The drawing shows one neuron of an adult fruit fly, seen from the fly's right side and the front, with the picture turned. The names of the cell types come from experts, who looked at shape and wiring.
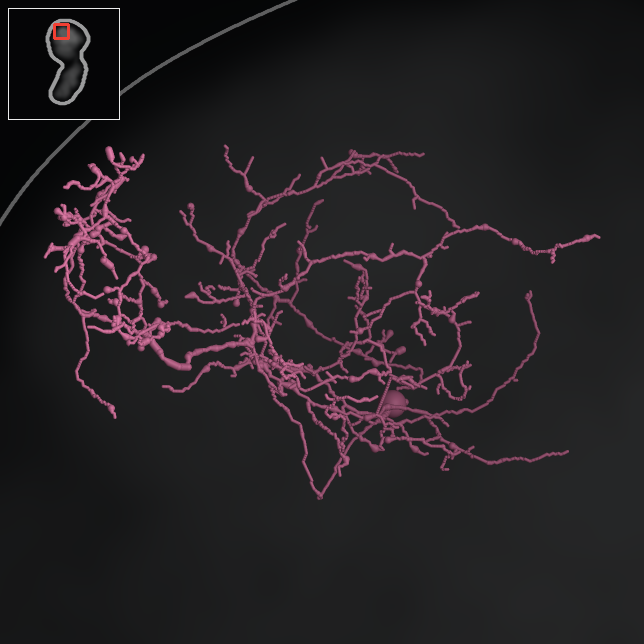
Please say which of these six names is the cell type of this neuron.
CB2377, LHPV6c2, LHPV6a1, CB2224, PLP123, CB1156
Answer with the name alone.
LHPV6c2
